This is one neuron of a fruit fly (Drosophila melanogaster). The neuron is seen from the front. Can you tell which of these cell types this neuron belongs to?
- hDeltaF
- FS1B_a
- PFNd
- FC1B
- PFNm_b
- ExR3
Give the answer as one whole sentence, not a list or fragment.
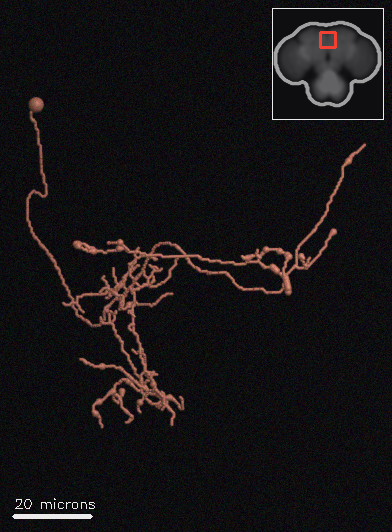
Included in the cell type FS1B_a is this neuron.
